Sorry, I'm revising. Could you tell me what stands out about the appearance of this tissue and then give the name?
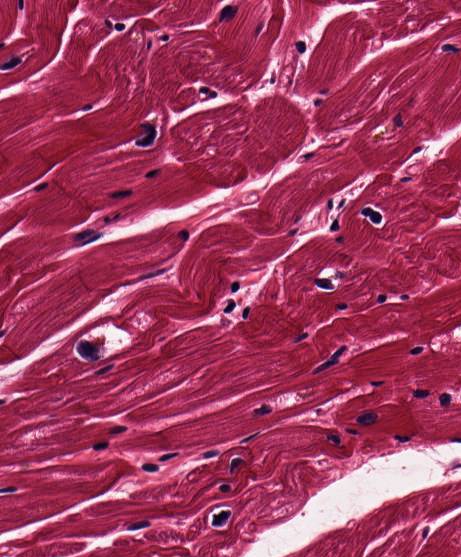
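Start with the nuclei: they sit centrally within the muscle fibres, and several are wrapped in a clear, pale halo. Between the fibres you'll find sparse, thin connective tissue carrying small, dark, elongated nuclei. You won't find any fat cells here. This is the left ventricle of the heart.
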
